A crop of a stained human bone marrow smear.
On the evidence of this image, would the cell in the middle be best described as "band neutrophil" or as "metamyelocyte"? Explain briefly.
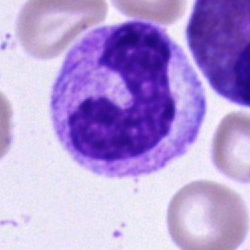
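Band neutrophil. Seen here: the nucleus is deeply indented into a folded, horseshoe-like shape, and the indentation opens toward the left side of the cell. The chromatin is coarsely clumped, and the cytoplasm holds fine, dust-like pinkish-purple granules.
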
